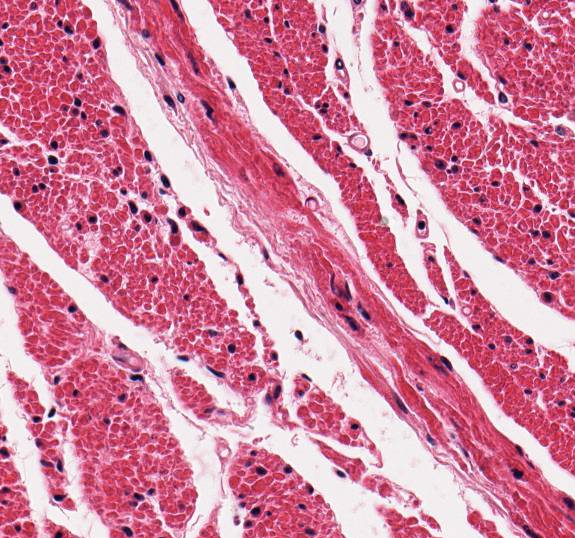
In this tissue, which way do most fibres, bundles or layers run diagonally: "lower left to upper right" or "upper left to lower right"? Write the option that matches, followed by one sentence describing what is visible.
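Upper left to lower right. The field is made up of muscle bundles that run diagonally from upper left to lower right.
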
